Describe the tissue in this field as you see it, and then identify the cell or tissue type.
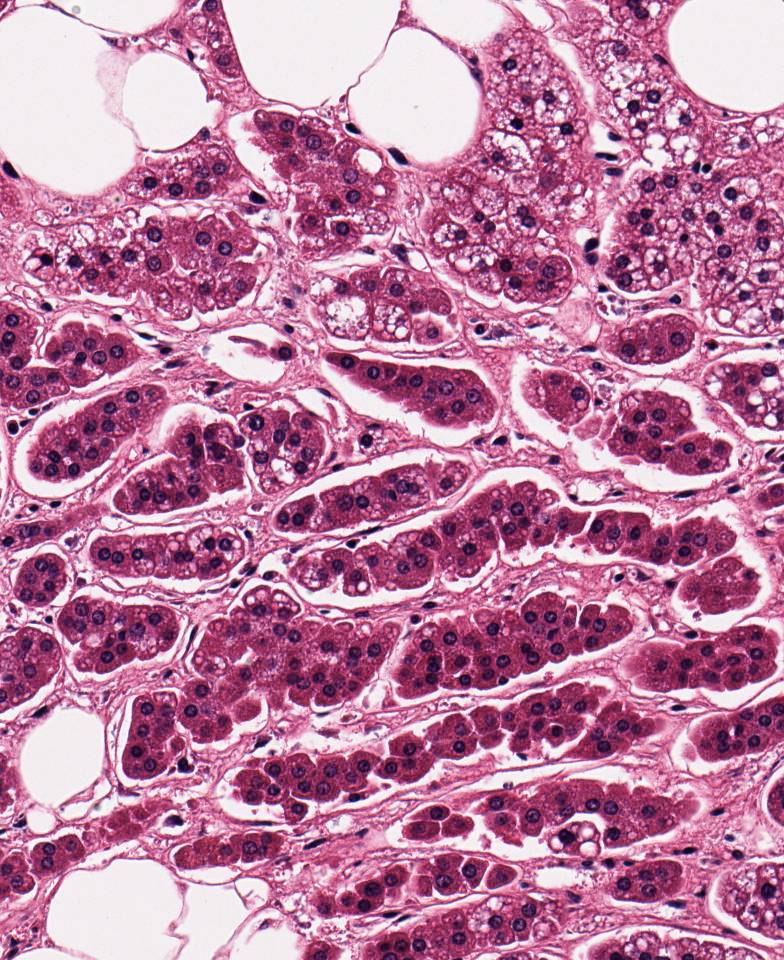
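Upper cells have pale, finely bubbly cytoplasm; lower ones mostly compact, deeply eosinophilic cytoplasm. The cords are solid, no lumen, split by thin pale pink stroma with small dark flattened nuclei. Fat cells, large and empty, line the top edge and lower left. That's adrenal gland.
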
